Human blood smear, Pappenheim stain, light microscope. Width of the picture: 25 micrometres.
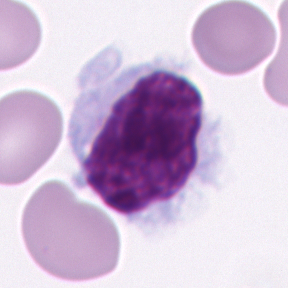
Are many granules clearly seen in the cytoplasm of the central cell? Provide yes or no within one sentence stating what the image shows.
No, there is no granule to be seen in the cell's cytoplasm.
